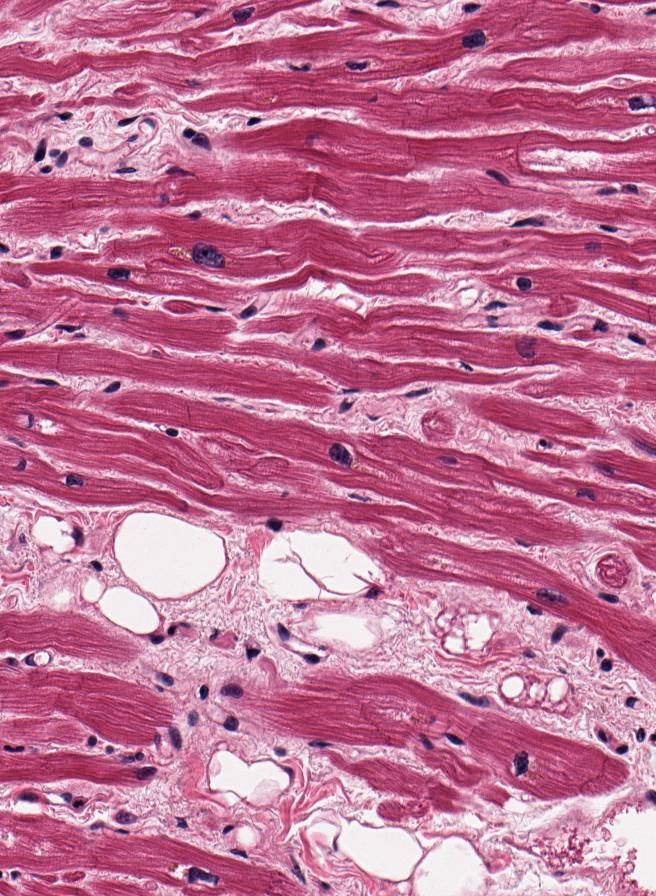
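Atrial appendage of the heart, haematoxylin and eosin. Muscle fibres, cut longitudinally, run roughly horizontally across the whole field, branching and joining neighbours, with centrally placed nuclei. Clusters of empty rounded fat cells lie among the fibres in the lower half.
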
